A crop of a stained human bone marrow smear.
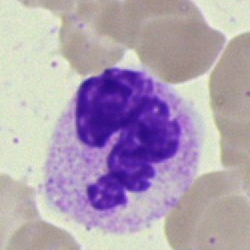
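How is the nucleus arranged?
It is divided into several connected lobes, the smallest of them at the lower left of the cell.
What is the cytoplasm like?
Plentiful and pale pinkish-lilac, with fine lilac granules spread evenly through it.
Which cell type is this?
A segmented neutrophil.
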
